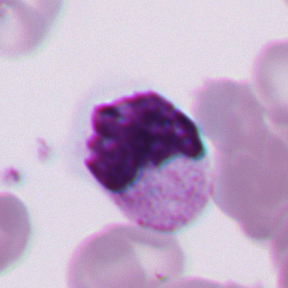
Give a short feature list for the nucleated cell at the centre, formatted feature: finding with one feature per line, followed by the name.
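Outline: rounded to slightly oval, smooth, no projections
Nucleus: irregular, knobbly, several indentations
Position: nucleus in upper part, cytoplasm mainly lower right
Chromatin: dark purple, coarsely clumped
Result: segmented neutrophil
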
